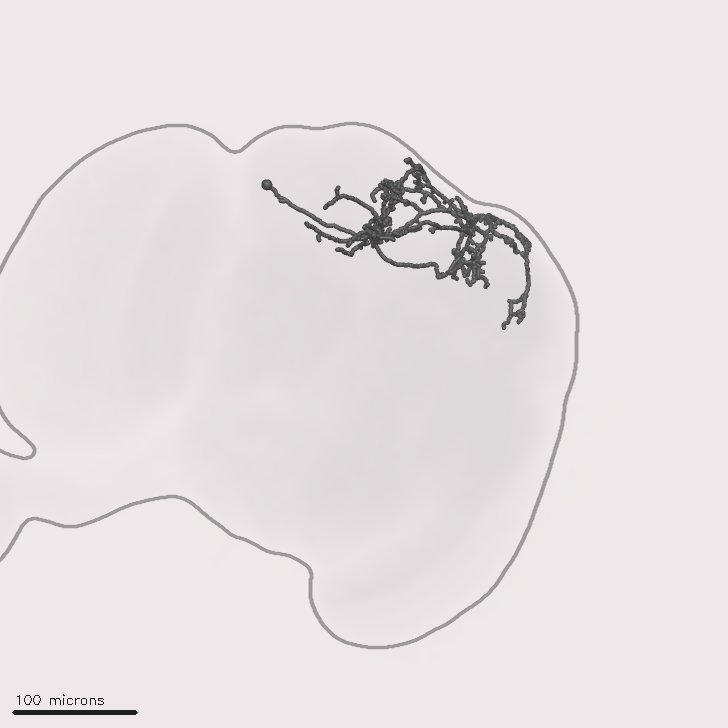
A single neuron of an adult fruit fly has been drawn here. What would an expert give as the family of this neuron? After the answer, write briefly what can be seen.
Its family is hemilineage SMPpv2_dorsal. Its broad class is central-brain intrinsic neuron. From left to right in the picture it spans about 200 microns. In this view it is wider than it is tall.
